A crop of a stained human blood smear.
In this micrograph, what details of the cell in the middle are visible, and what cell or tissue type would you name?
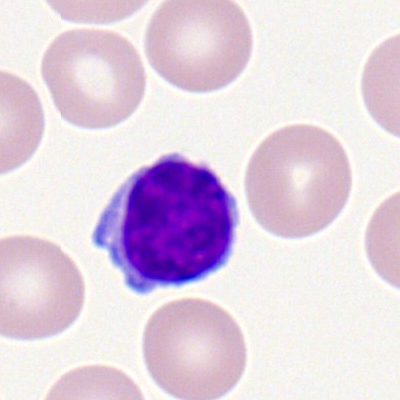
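Dense, dark purple chromatin is coarsely clumped. The cytoplasm is pale blue and shows no granules. On the left, the cell margin is ragged, with small irregular projections. It is a lymphocyte.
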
